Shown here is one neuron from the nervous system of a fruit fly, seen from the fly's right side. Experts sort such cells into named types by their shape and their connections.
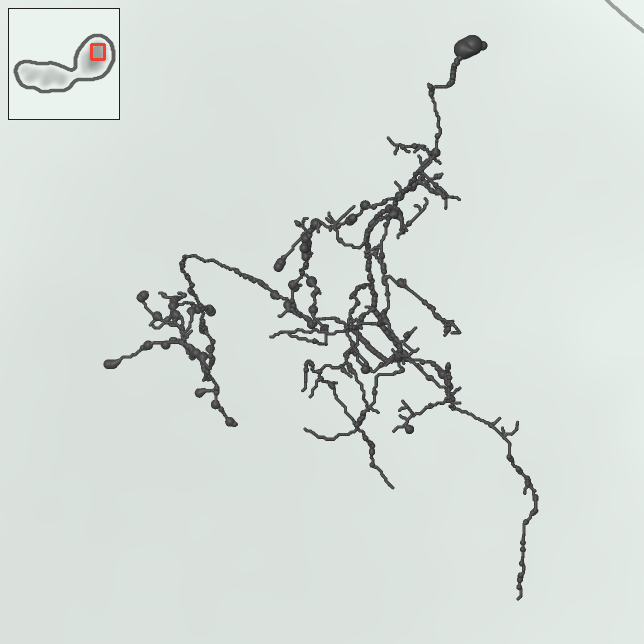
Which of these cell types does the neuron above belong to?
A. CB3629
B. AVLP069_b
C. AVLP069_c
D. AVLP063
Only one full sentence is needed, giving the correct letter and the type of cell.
By cell type, the neuron is classed as AVLP069_b, which is option B.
